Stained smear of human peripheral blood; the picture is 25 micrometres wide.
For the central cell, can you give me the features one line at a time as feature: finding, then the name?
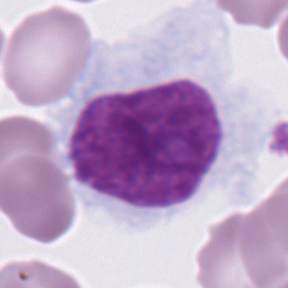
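Nucleus: one unlobed mass, wider than it is tall
Chromatin: fine and lacy, I'd say, not coarsely clumped
Cytoplasm colour: pale greyish-blue
Cytoplasm spread: reaches farther above the nucleus than below it
Name: hairy cell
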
